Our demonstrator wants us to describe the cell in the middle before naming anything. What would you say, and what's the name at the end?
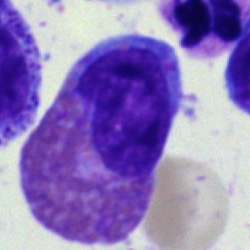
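Nucleus: off-centre toward the upper right of the cell, with dark purple chromatin that is patchy rather than evenly smooth. Cytoplasm: abundant, lying mostly below and left of the nucleus, with fine reddish-purple granules scattered through it. Name: eosinophil.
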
